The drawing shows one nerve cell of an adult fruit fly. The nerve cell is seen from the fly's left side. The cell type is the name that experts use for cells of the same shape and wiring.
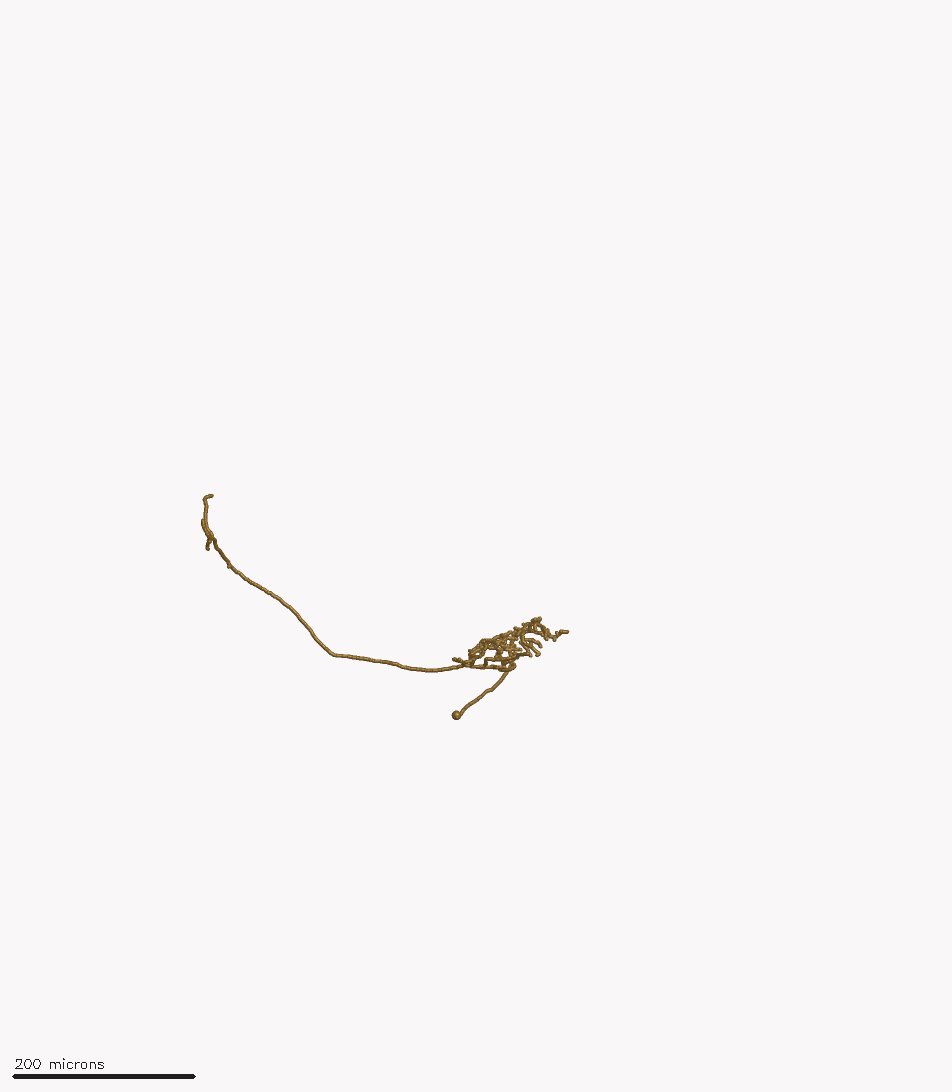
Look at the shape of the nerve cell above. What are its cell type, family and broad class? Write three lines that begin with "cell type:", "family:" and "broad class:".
cell type: AN07B071_d
family: hemilineage 07B
broad class: ascending neuron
